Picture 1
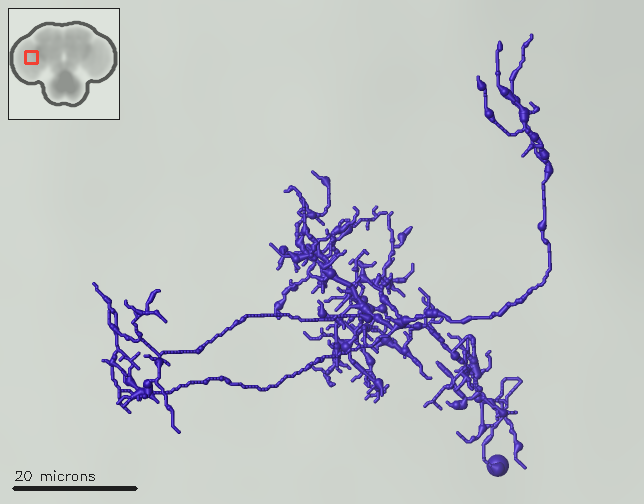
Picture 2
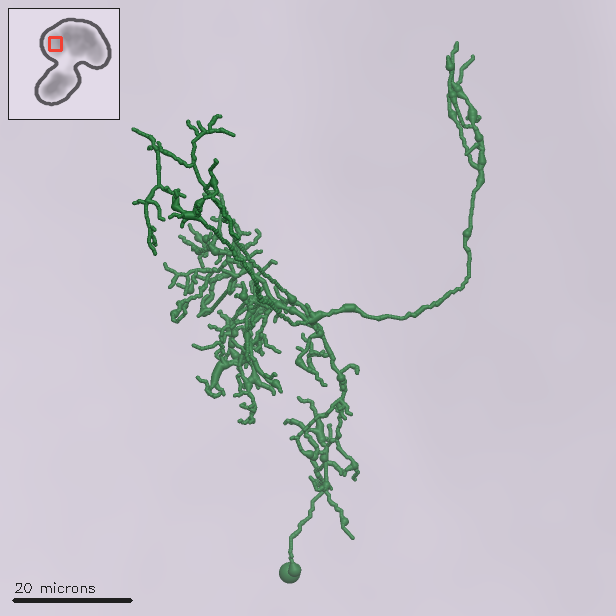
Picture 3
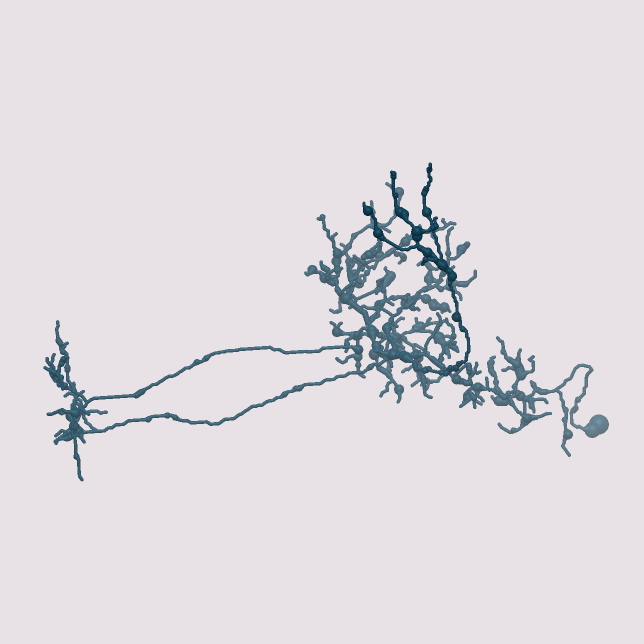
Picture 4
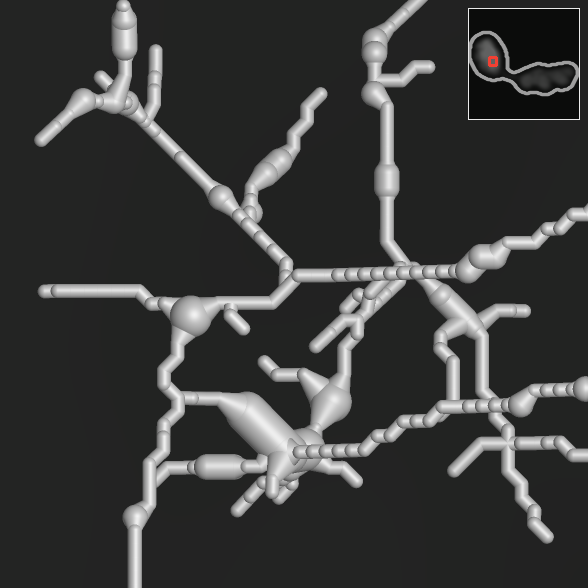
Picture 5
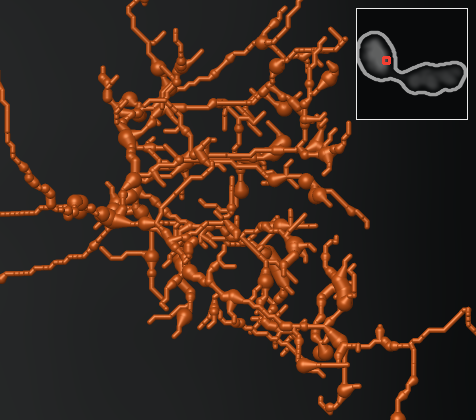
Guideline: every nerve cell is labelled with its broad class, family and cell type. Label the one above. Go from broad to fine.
optic-lobe intrinsic neuron; Y; Y11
